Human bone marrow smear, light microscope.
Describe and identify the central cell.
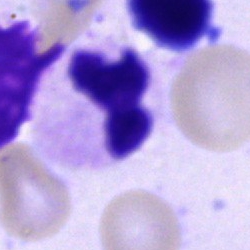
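Checking the chromatin first, it is dense and evenly dark purple. The nucleus sits toward the right, leaving most of the cytoplasm on its left. That cytoplasm is pale lilac, with no coarse granules. The cell is a segmented neutrophil.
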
